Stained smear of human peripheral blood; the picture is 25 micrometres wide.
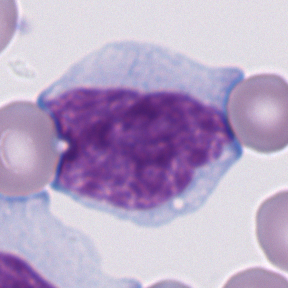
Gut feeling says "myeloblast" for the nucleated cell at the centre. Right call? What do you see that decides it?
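The cell has an irregular, angular outline with pointed corners rather than a smooth round edge. Its nucleus measures about 16 by 10 micrometres, and a small bright white dot lies at its lower right edge. The outer edge of the cytoplasm is a deeper blue than its inner part, and no granules are visible in it. Red cells press against both the left and right ends of the cell.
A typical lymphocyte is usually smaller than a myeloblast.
A nucleus of this size sits better with myeloblast than with typical lymphocyte.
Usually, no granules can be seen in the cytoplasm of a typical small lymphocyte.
The granule-free cytoplasm is therefore no evidence against typical lymphocyte, and on this feature the two names are not separated. Myeloblast is the name that fits this cell.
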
